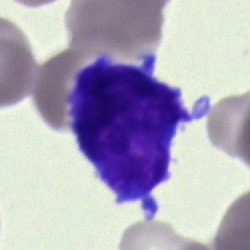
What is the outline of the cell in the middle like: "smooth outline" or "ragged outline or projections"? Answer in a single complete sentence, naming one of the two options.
It is a rough edge that this cell shows.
